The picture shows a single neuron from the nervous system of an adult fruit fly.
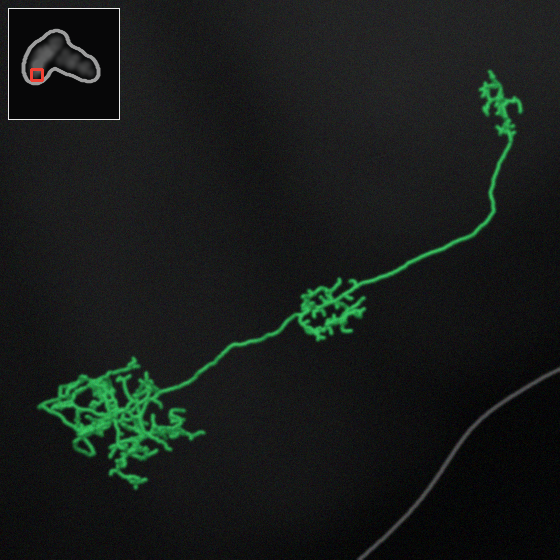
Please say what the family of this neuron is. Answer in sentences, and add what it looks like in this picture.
The family is Tm. This is an optic-lobe intrinsic neuron. Dozens of branch ends can be seen. As drawn here it is about as wide as it is tall.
